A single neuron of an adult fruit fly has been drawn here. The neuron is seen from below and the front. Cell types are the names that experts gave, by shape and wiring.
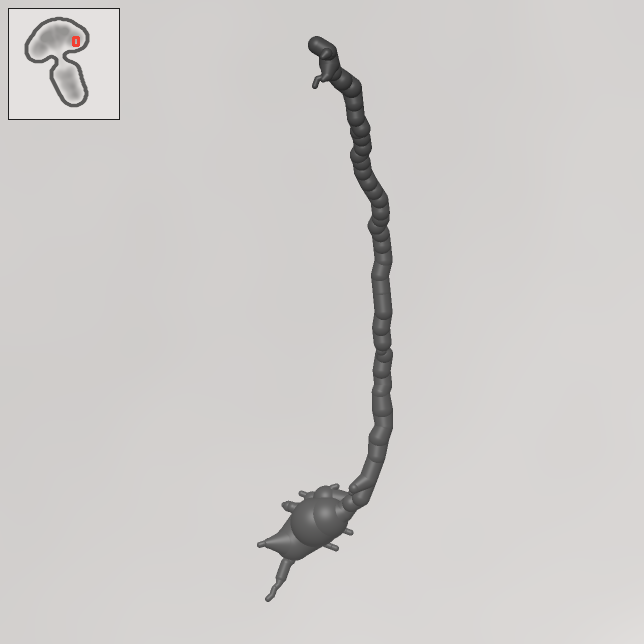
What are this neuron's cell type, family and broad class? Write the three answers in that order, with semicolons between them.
L2; L; optic-lobe intrinsic neuron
